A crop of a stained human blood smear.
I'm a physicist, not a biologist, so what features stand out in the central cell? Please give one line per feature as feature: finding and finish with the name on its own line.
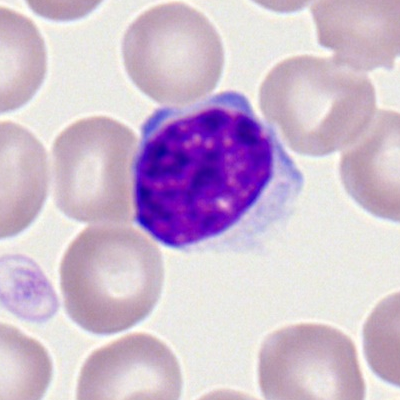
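Nucleus: fills most of the cell
Cytoplasm: narrow rim, wider on the right than the left
Chromatin: dark purple, coarsely clumped
Outline: irregular and angular, not smoothly round
Name: lymphocyte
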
